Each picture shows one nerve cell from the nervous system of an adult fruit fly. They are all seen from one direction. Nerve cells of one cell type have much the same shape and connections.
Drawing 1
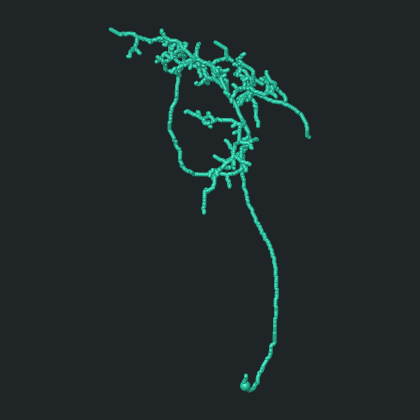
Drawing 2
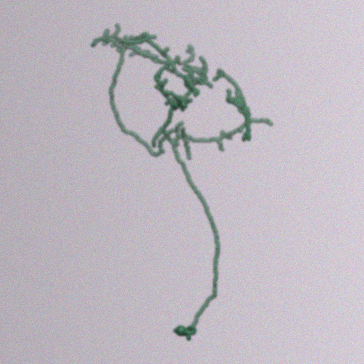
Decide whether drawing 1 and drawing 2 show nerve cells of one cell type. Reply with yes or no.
yes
